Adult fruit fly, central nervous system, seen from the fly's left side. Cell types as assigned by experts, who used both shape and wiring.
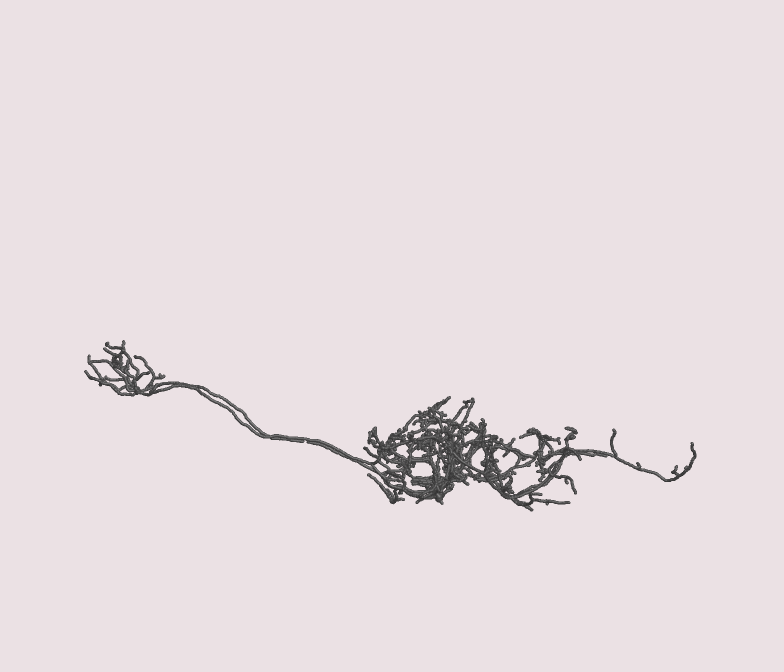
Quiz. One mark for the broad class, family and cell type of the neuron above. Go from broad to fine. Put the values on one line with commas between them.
ascending neuron, hemilineage 00A, AN00A002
